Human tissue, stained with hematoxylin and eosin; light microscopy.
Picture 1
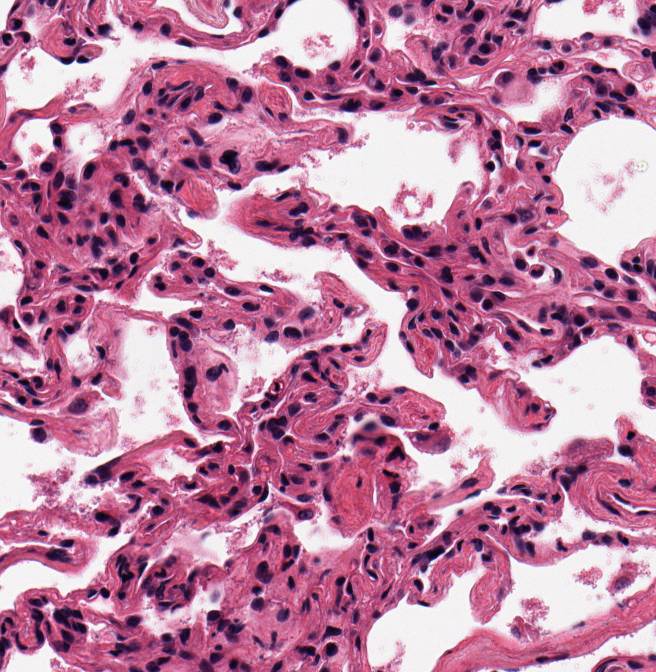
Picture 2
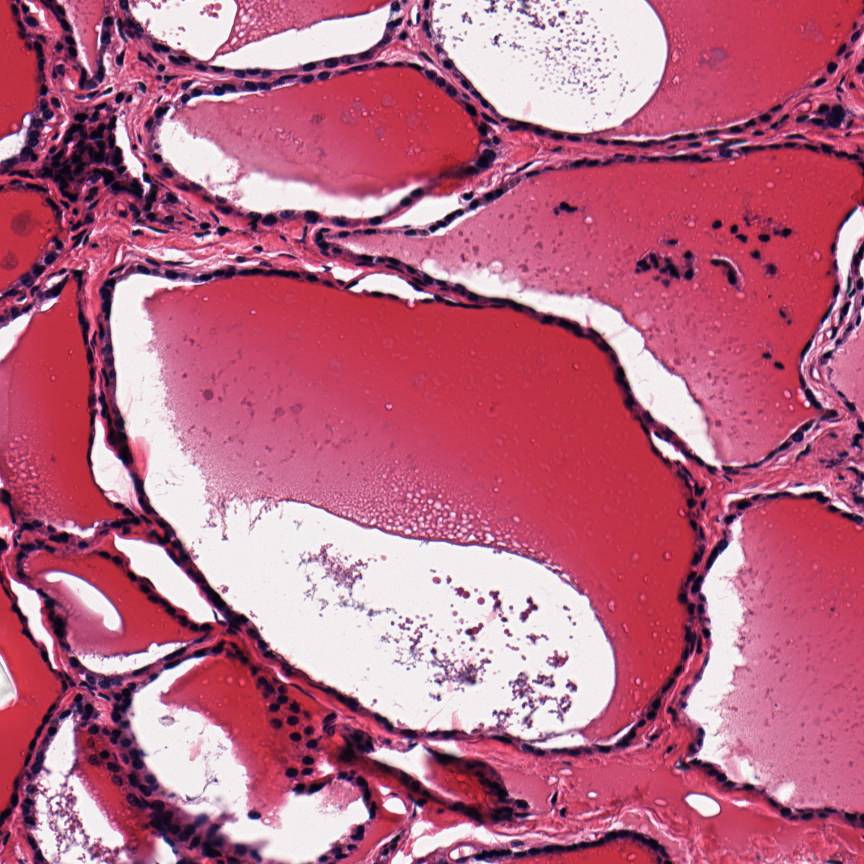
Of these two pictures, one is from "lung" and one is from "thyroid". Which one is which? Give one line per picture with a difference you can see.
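Picture 1 – lung. No glands or fat cells are present in the field.
Picture 2 – thyroid. The field is filled by closely packed round to oval follicles of widely varying size, with the largest one in the centre.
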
